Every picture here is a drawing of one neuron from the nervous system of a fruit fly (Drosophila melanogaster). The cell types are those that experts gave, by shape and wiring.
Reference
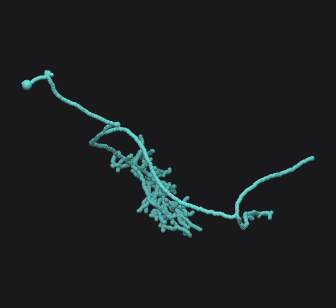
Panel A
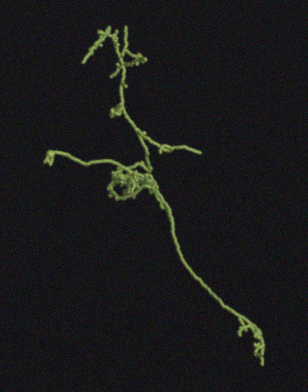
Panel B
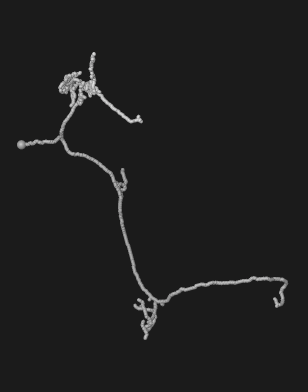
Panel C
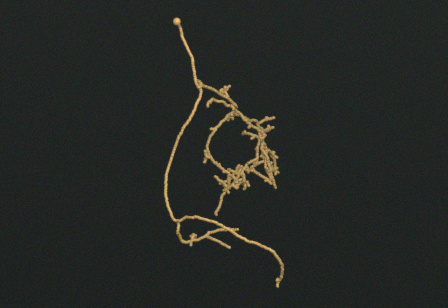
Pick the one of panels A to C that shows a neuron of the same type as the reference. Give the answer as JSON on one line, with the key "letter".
{"letter": "C"}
